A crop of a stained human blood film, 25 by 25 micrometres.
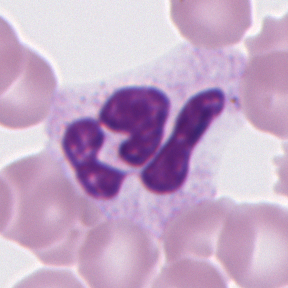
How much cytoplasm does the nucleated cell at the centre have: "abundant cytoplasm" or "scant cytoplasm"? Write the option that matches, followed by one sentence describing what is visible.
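Abundant cytoplasm. The cytoplasm is pale pinkish-lilac and fills a broad zone around the lobes.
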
